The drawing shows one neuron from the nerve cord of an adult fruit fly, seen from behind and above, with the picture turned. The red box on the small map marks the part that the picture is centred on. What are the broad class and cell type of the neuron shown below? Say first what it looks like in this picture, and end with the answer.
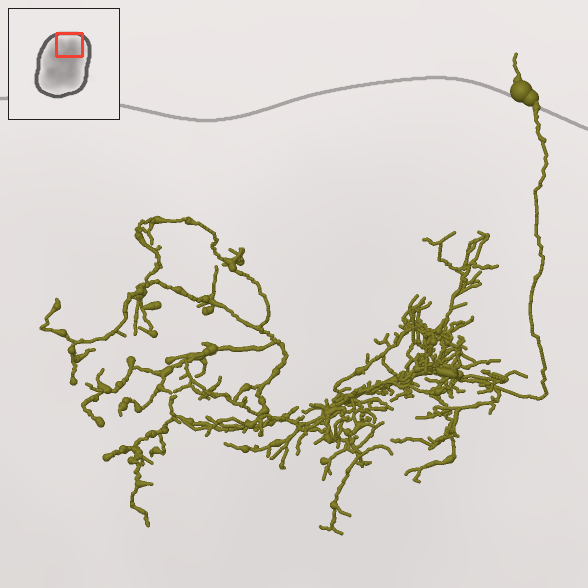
As drawn here it is about as wide as it is tall. Its broad class is nerve-cord intrinsic neuron. It is of cell type INXXX268.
